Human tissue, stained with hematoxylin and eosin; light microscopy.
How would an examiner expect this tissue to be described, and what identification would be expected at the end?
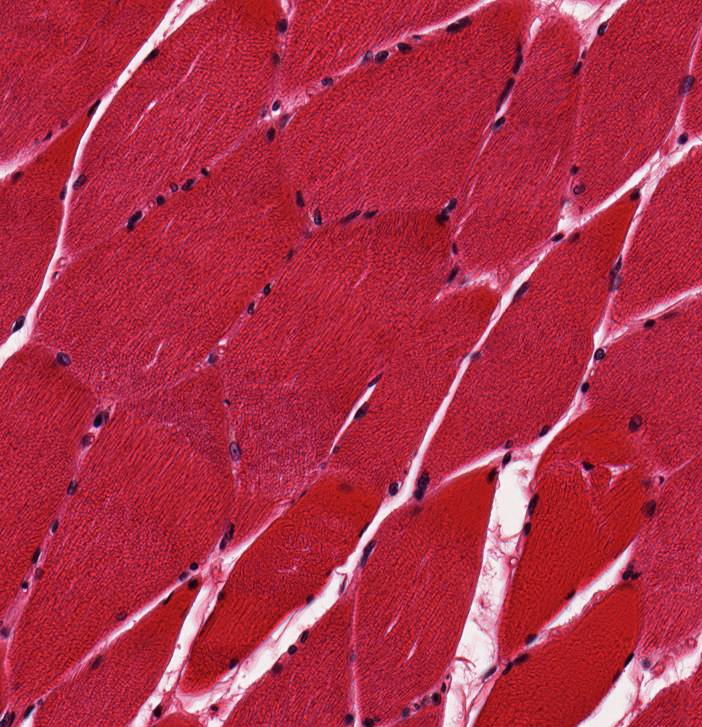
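Nuclei sit at the fibre edges rather than centrally, and they're small, dark-staining and flattened or oval. The cytoplasm is deep red, finely stippled by myofibrils, and there's only thin, scanty endomysium between fibres. This is skeletal muscle.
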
